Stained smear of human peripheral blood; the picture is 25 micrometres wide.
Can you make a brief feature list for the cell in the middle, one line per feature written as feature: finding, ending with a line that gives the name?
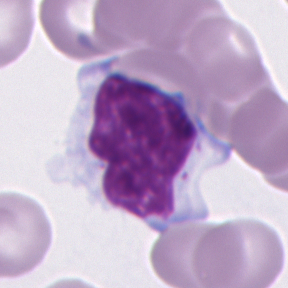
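Outline: irregular, ragged and frilly along the left edge
Nucleus: notched on its left side, so angular and partly lobed
Cytoplasm: very pale blue, nearly clear
Rim: a slightly deeper blue at the outer edge
Name: large granular lymphocyte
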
